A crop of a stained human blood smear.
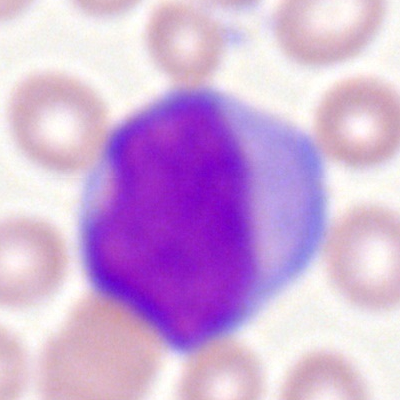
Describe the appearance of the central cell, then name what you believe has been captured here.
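In outline the cell is roughly round, with a few slightly angular corners. The nucleus fills the left part of the cell and has an irregular, indented left edge. No distinct granules are seen in the cytoplasm. This is a myeloblast.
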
